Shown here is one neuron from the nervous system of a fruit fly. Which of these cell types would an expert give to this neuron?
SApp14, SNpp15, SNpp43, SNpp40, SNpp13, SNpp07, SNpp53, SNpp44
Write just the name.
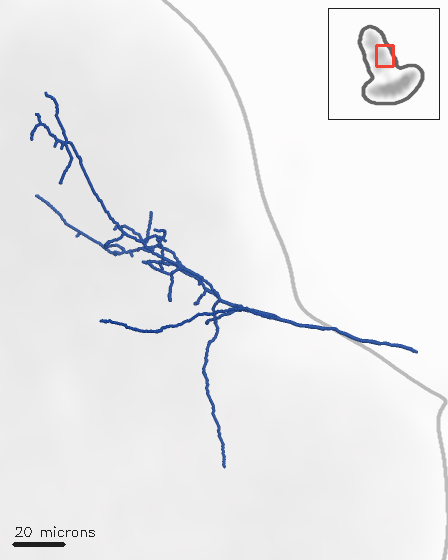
SNpp07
